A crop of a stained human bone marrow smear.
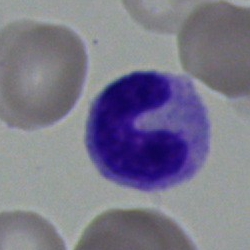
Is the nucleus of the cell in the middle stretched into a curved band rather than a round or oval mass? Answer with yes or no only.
Yes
